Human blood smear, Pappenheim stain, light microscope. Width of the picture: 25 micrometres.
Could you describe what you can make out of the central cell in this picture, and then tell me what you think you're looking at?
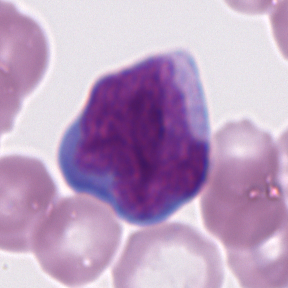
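Irregular and angular, the cell outline comes to a blunt point at the top, and the cell measures about 16 by 13 micrometres. Its nucleus, about 14 by 12 micrometres, fills about 70% of the cell's area and is irregular, with a fold or groove running down its middle. The purple chromatin is finely stippled rather than clumped into coarse blocks. No distinct granules can be made out in the cytoplasm. We are looking at a myeloblast.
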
